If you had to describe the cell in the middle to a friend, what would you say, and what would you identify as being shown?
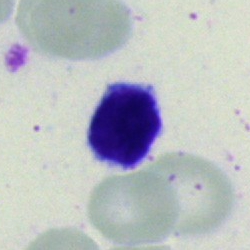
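Its nucleus takes up almost the entire cell. The chromatin is an even, dense dark purple all the way through. You won't find any nucleoli in there, and there are no granules anywhere in the cell. It's a lymphocyte.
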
